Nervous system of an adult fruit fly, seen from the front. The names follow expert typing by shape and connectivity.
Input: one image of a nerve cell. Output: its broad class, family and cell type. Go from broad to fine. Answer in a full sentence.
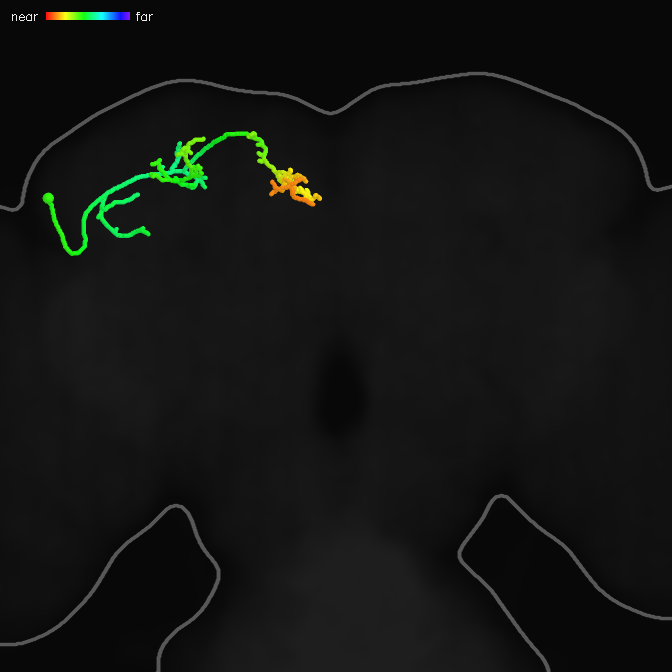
A central-brain intrinsic neuron of hemilineage SIPa1_ventral, type CB4194.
